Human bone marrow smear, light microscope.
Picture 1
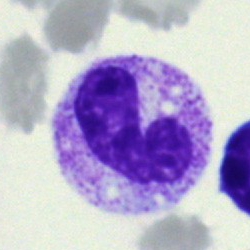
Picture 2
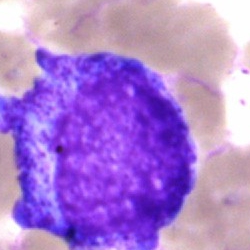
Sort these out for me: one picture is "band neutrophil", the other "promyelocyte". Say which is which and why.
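Picture 2 is your promyelocyte, so the band neutrophil is picture 1. Their outlines already differ: round and smooth in the band neutrophil, irregular and bumpy in the promyelocyte, which has a pointed projection sticking out at its upper left. The band neutrophil's nucleus is curved, with a deep notch on its upper right side, and shows no nucleoli.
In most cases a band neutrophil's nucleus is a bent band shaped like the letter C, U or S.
Its cytoplasm is abundant and pale lilac, with several small clear vacuoles, whereas the promyelocyte has deep blue cytoplasm forming a band along the left side of the cell. Through that cytoplasm, right beside the left edge of the nucleus, runs a paler strip.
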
